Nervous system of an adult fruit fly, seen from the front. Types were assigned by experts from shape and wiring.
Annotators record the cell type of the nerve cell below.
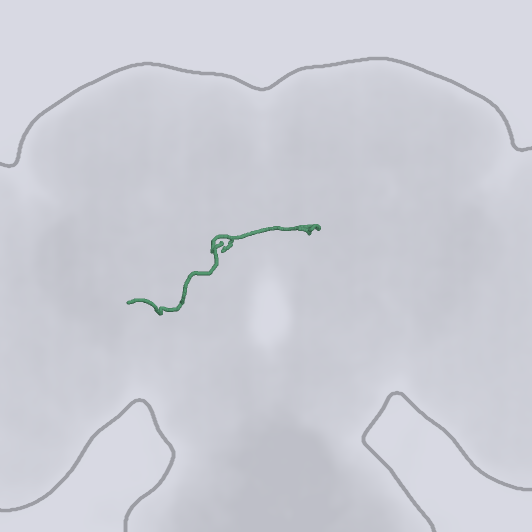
ORN_DM3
